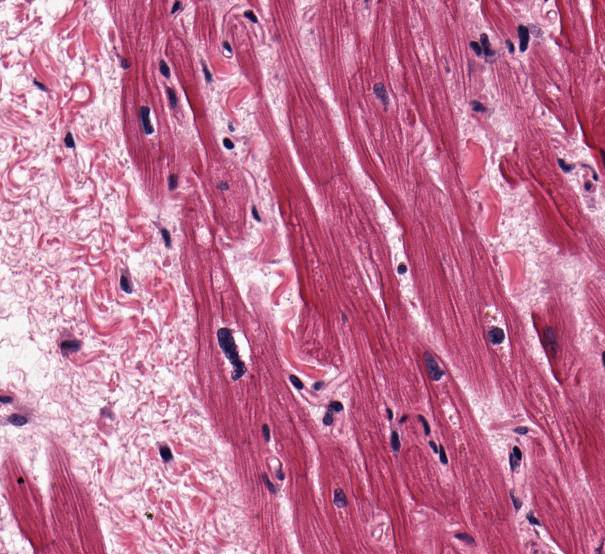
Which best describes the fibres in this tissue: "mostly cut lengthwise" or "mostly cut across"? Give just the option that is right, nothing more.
Mostly cut lengthwise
